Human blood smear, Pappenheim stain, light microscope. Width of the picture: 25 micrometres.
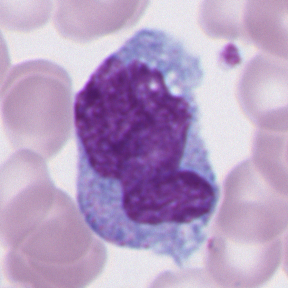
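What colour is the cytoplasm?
A pale greyish blue.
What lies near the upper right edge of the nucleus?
A few small clear vacuoles.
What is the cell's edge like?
Irregular and slightly ragged rather than smoothly round.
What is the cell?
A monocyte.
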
